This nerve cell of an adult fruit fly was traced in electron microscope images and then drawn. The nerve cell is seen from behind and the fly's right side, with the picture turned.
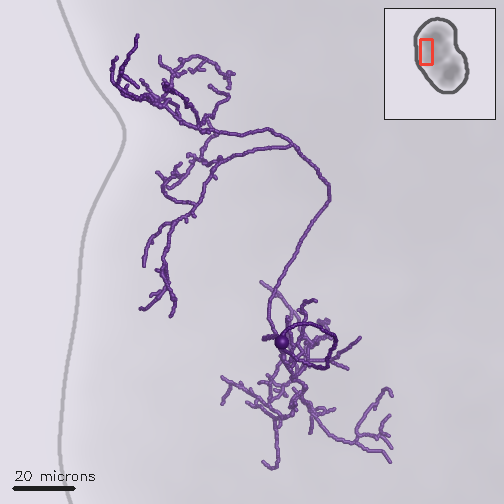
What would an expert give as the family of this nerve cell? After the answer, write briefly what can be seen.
The family is hemilineage DM3_dorso_medial. It is a central-brain intrinsic neuron. From top to bottom in the picture it spans about 150 microns. Dozens of branch ends can be seen.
